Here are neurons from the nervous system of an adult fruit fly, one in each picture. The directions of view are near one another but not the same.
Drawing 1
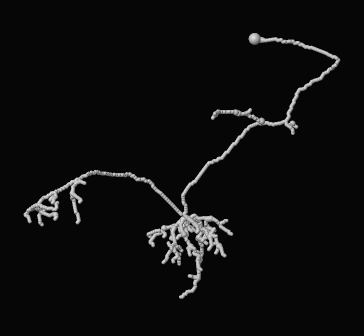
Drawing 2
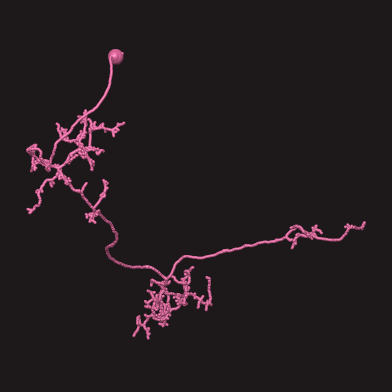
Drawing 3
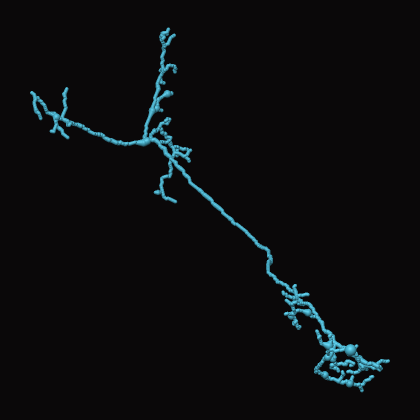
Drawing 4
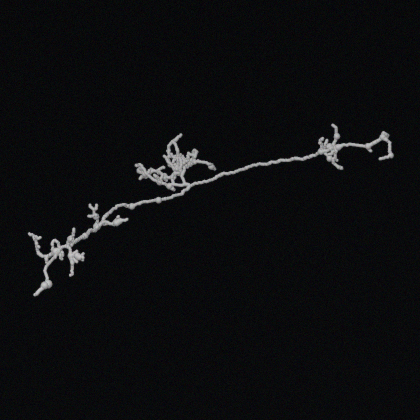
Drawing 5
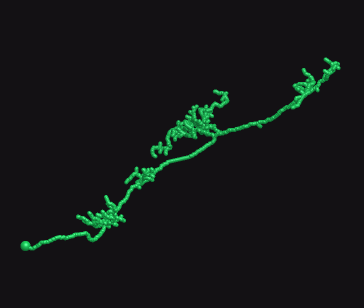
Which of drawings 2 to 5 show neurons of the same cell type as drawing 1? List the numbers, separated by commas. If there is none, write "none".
none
